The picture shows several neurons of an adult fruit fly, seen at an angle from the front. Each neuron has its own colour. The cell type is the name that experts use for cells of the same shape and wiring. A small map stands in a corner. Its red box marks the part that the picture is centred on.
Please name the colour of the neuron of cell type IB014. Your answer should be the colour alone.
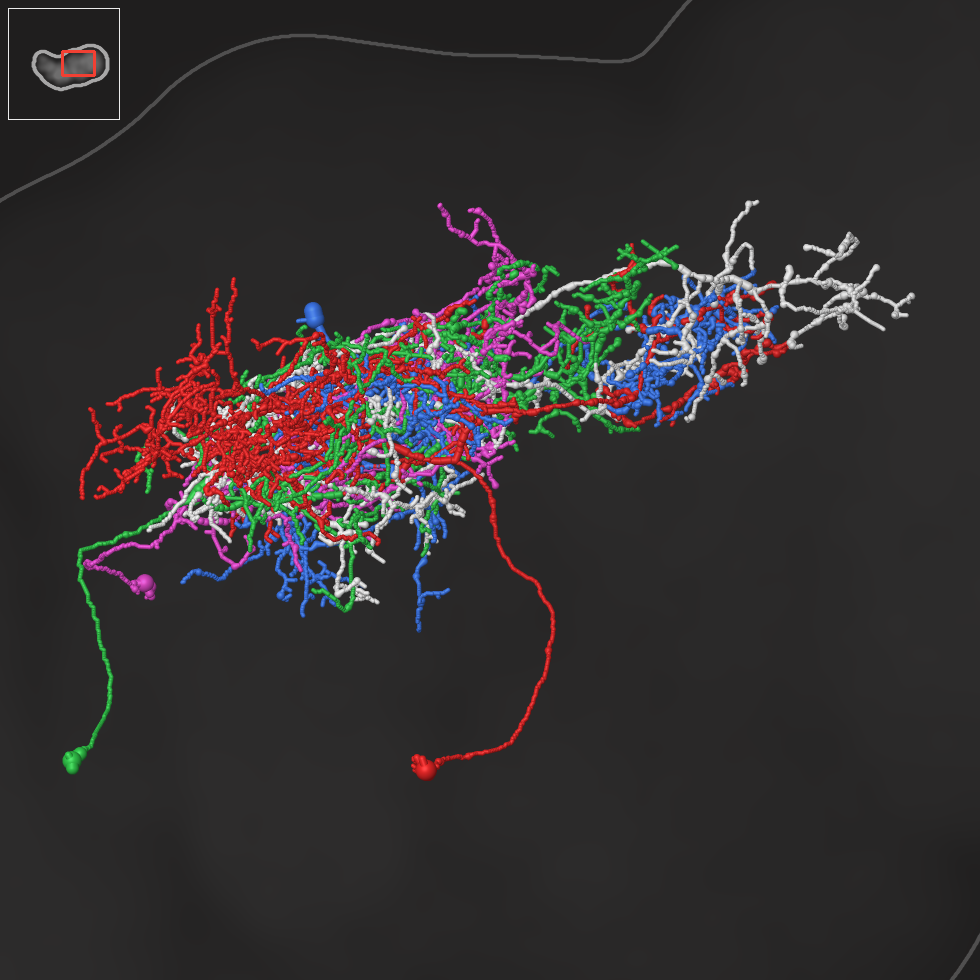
red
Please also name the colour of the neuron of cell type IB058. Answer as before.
magenta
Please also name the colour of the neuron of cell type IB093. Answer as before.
white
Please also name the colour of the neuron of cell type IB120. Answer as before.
green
